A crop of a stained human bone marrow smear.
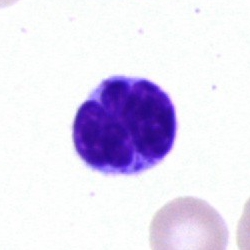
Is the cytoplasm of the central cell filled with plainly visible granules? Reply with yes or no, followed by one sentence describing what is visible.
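No. No granules are visible in the cytoplasm.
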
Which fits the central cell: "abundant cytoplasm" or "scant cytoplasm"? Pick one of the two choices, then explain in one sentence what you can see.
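Scant cytoplasm. The cytoplasm is only a scant pale blue rim around the nucleus.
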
